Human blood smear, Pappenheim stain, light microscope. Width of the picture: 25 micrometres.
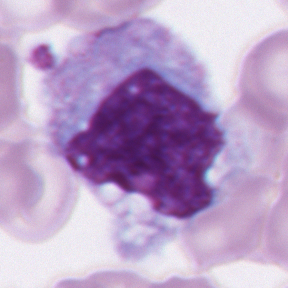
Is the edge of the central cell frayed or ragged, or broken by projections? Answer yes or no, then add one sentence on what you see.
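Yes. The cell outline is irregular, with bulging cytoplasmic projections most prominent along the bottom edge.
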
